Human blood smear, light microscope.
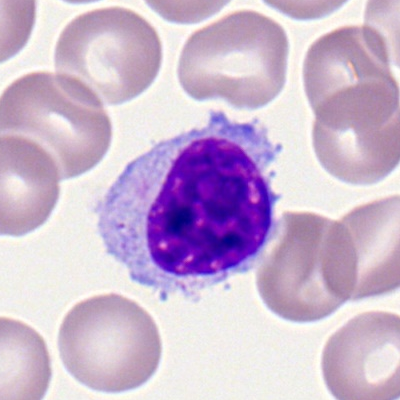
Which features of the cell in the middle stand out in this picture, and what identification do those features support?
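The cell outline is irregular and ragged rather than smooth, and short, fine, hair-like projections fringe the surface. The cytoplasm is pale blue-grey and contains no coarse granules. The cell is a lymphocyte.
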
